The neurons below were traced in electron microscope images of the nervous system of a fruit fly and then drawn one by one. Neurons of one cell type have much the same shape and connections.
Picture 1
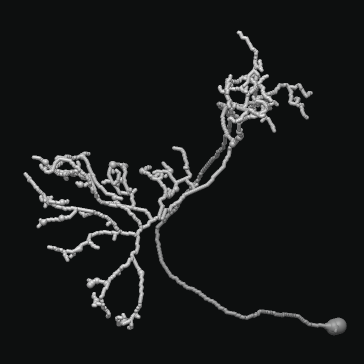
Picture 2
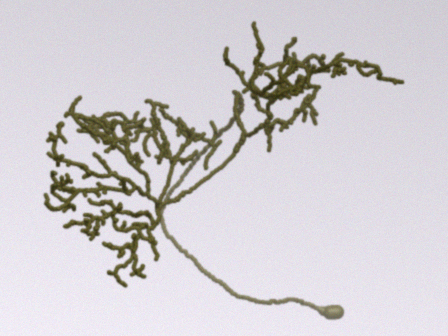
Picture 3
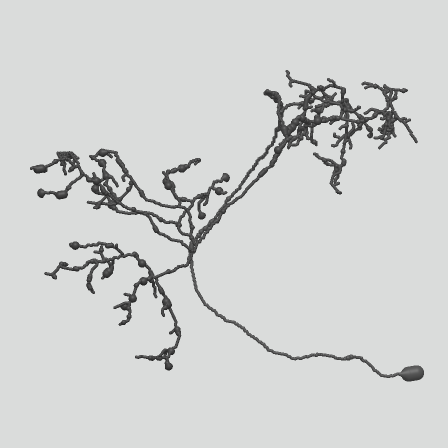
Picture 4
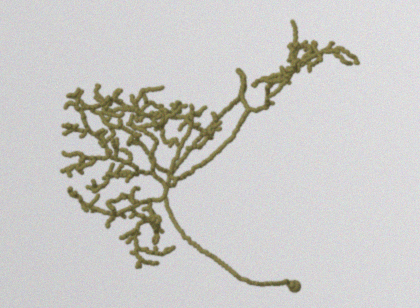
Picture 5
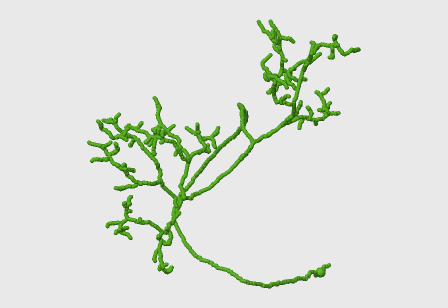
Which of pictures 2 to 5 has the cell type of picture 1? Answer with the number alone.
3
